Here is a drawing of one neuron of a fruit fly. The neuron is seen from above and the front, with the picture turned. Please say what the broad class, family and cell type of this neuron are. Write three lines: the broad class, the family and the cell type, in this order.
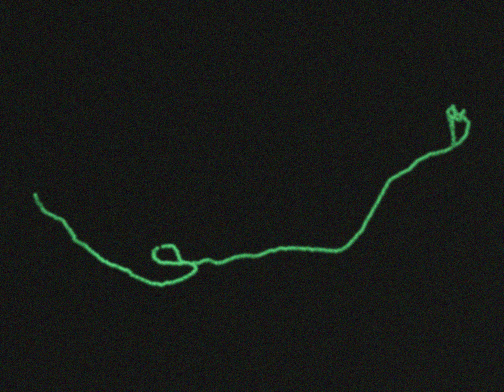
sensory neuron entering the brain
class olfactory
ORN_DL4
